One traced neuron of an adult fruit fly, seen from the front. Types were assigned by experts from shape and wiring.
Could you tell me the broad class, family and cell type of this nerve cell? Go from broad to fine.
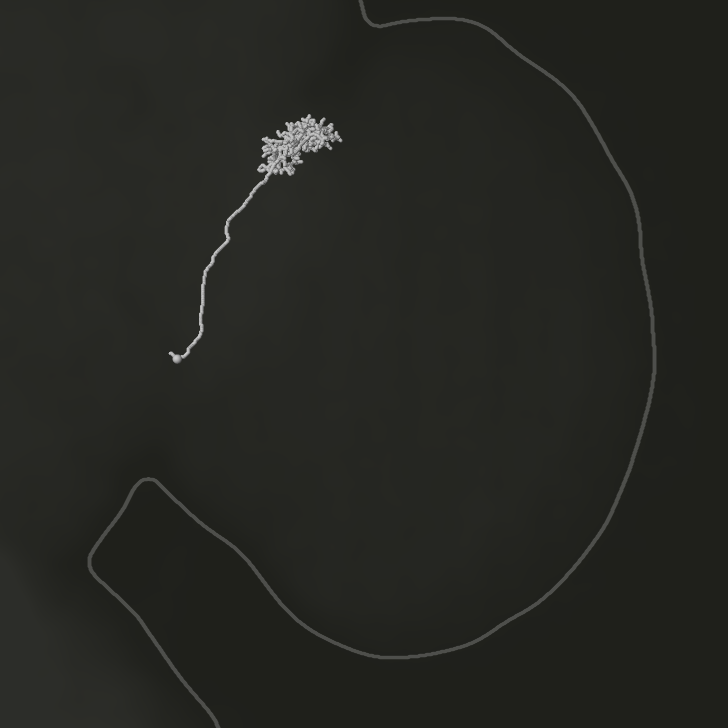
optic-lobe intrinsic neuron; Li; Li14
